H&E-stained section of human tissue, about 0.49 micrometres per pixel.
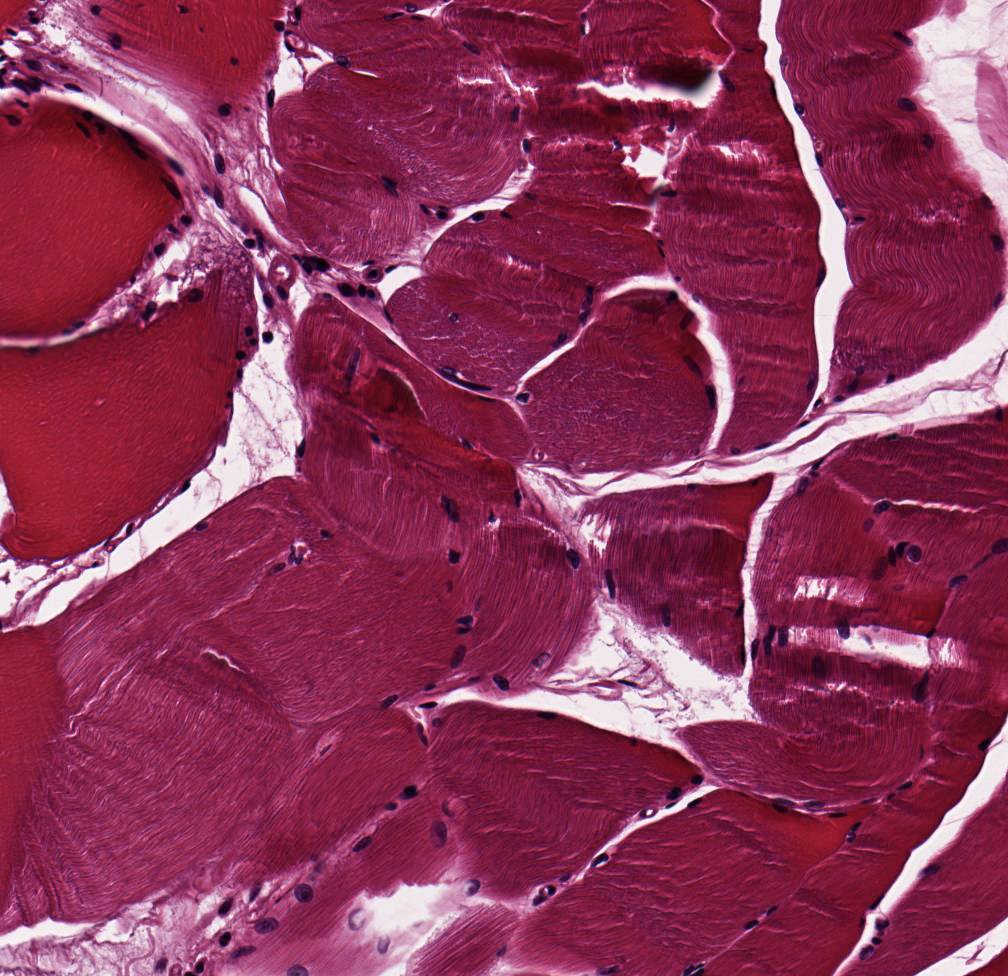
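Skeletal muscle: small, dark, flattened nuclei sit at the fibre edges, not centrally. Upper left, fibres stain a smooth, uniform deep red, without visible striations. White empty clefts separating many fibres from each other and from connective tissue are shrinkage artefact. No epithelium, glands or fat cells.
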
